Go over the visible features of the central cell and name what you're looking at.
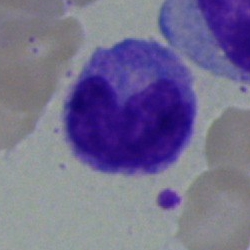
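Round in outline, the cell is largely occupied by its nucleus, which is kidney-shaped with the indentation directed toward the top. The cytoplasm contains no vacuoles. The cell is a monocyte.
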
